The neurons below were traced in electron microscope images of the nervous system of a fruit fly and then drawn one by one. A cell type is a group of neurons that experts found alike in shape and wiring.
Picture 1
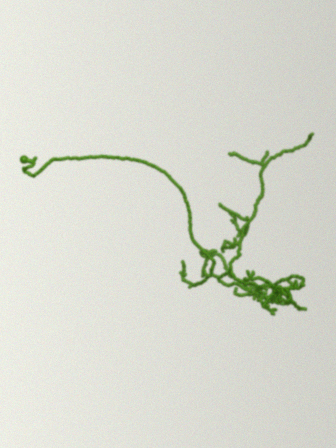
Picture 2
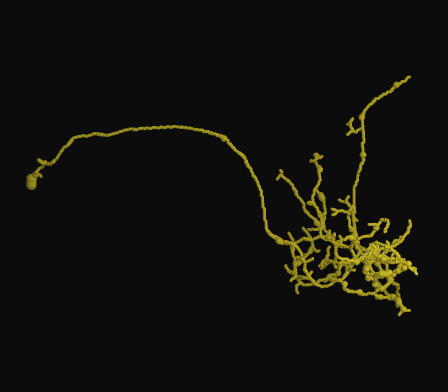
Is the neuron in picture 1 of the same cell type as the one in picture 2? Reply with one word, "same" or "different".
different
